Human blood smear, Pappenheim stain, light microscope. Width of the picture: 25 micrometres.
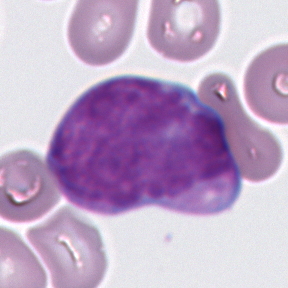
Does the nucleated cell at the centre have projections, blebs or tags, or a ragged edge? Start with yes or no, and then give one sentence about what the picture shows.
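No. The cell outline is smooth, without hair-like projections.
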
